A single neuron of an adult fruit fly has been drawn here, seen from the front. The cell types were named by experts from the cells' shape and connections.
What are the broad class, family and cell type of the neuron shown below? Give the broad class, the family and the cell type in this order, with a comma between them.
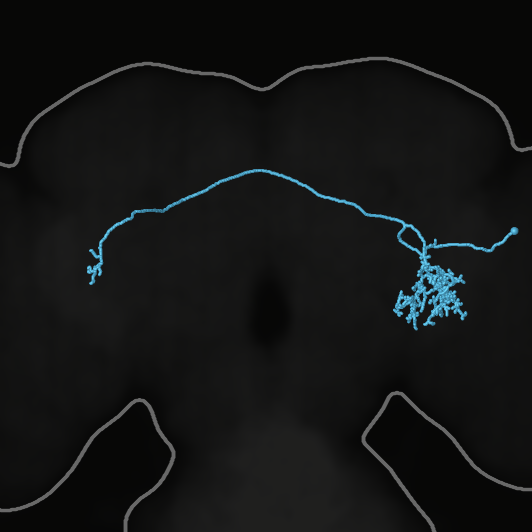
central-brain intrinsic neuron, hemilineage VLPl2_medial, AVLP194_b2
